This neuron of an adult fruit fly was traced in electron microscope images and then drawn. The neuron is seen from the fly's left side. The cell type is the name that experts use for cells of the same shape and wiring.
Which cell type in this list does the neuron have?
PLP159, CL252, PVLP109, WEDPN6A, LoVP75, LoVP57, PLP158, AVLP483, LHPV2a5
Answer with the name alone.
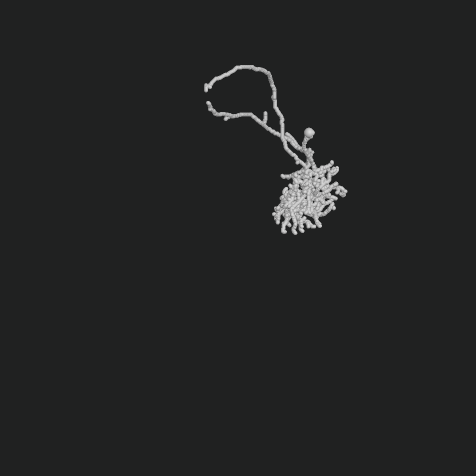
LoVP57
